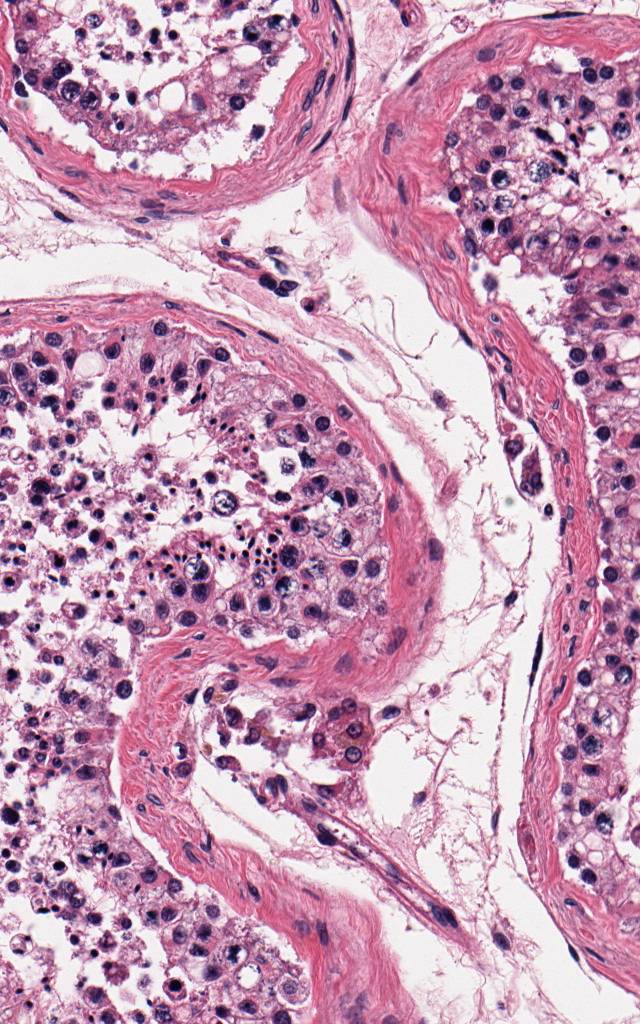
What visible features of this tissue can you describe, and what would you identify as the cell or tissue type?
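Broad, layered, strongly eosinophilic walls surround the tubules, holding flattened, elongated dark nuclei that lie parallel to the surface. Within the tubule epithelium are many large round spermatocytes with coarse, clumped nuclear chromatin. The germinal epithelium is loosely arranged, with many clear vacuoles between cells. Testis.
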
